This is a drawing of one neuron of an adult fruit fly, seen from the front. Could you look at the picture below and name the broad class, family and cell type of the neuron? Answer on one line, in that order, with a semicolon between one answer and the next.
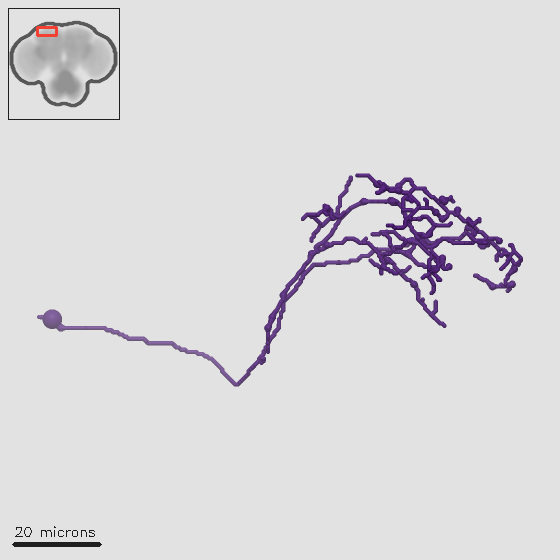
central-brain intrinsic neuron; hemilineage SLPpl1; SLP268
